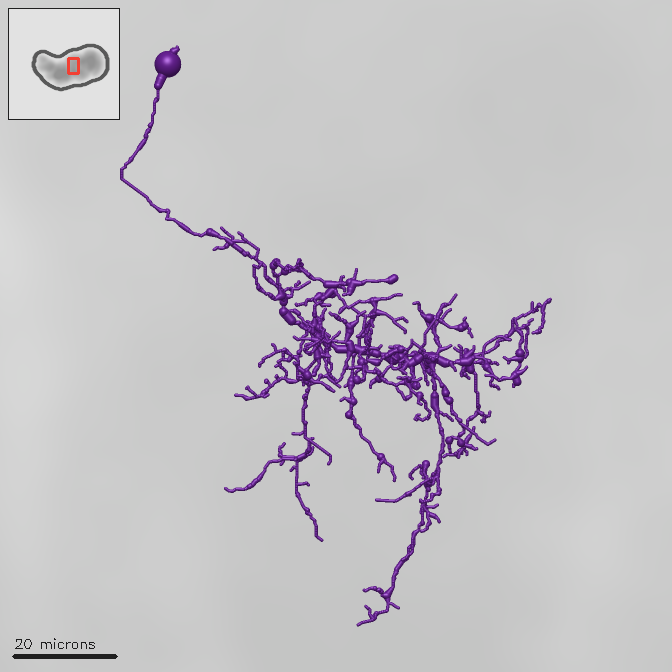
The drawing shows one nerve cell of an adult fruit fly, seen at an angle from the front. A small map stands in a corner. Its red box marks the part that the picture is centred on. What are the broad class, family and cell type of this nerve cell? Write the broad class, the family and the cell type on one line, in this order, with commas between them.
central-brain intrinsic neuron, hemilineage VLPp&l1_posterior, PLP172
